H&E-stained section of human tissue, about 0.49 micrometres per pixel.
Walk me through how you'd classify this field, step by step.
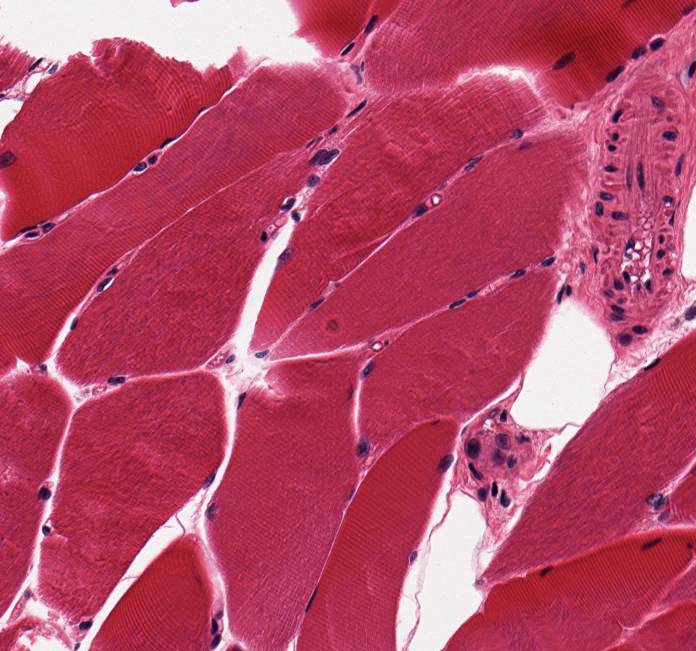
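That's skeletal muscle, mostly. Big, elongated, deeply eosinophilic fibres lie side by side, cut lengthwise or obliquely, with fine transverse striations across them. Their nuclei are flattened and dark, sitting at the fibre edges instead of the middle.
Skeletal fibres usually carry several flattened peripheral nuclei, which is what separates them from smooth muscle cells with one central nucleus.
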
